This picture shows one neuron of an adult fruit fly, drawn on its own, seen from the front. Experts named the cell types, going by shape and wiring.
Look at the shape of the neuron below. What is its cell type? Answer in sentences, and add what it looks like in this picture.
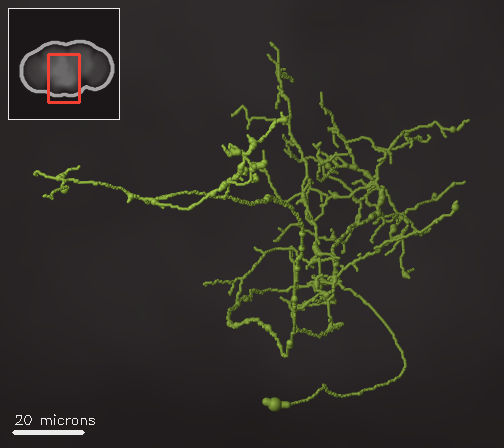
Its cell type is AN08B099_h. It is an ascending neuron. Its cell body lies at the bottom of the picture. From left to right in the picture it spans about 130 microns. Dozens of branch ends can be seen.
